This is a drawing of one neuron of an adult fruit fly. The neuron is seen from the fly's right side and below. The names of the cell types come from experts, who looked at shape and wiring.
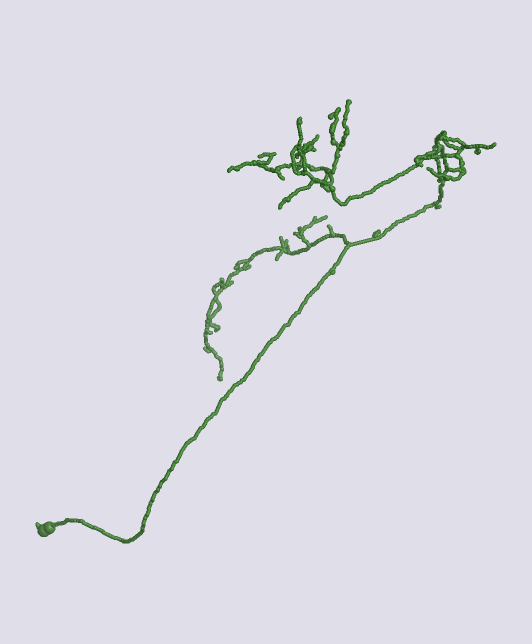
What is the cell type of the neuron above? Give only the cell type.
SMP592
